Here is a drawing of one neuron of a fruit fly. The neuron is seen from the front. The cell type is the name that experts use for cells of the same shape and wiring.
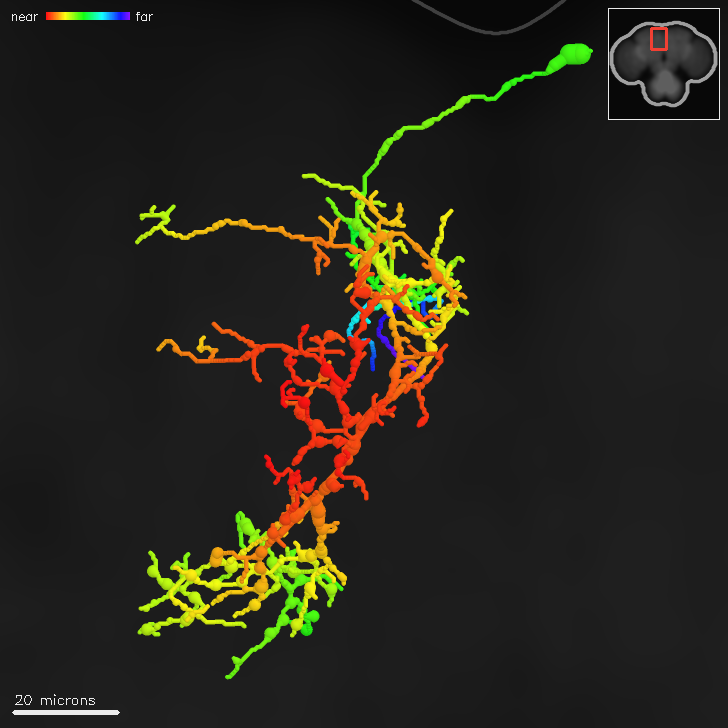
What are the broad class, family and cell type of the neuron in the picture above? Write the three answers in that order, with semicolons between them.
central-brain intrinsic neuron; hemilineage SMPad3; CRE028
